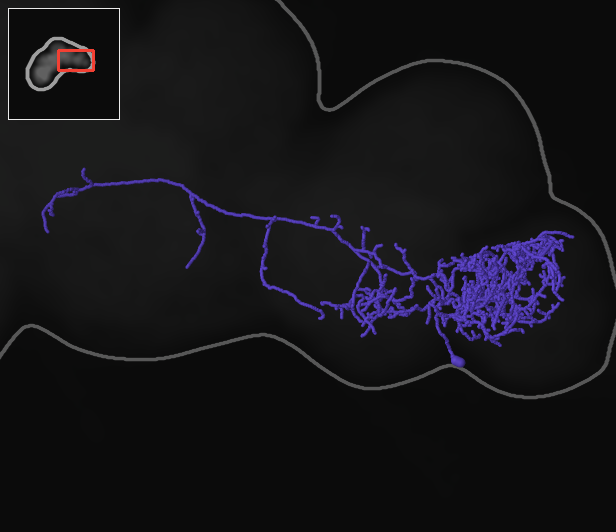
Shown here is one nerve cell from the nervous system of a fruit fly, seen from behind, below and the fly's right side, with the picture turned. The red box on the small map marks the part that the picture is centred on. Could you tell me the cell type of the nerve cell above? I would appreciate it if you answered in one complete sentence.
This nerve cell is given the cell type INXXX114.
